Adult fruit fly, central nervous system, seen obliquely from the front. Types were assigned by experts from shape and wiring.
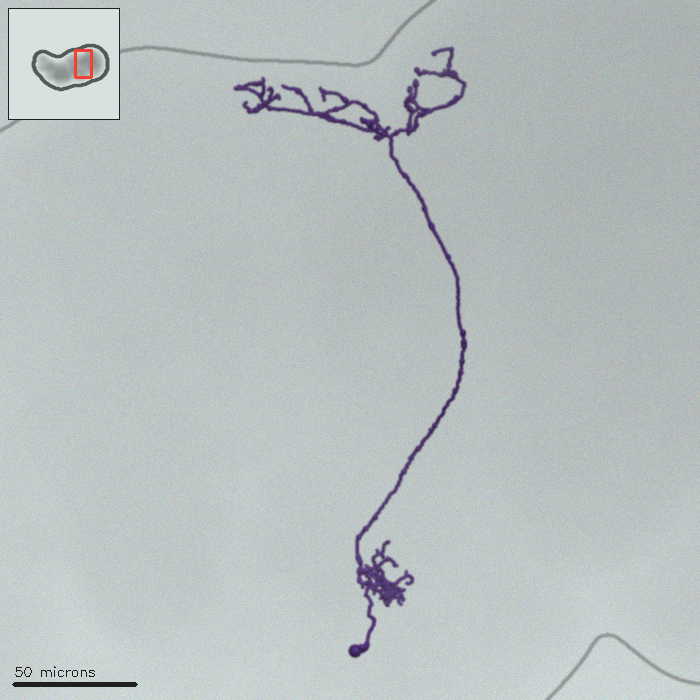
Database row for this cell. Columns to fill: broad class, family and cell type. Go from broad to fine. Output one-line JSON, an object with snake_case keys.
{"broad_class": "central-brain intrinsic neuron", "family": "hemilineage FLAa2", "cell_type": "CB4077"}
